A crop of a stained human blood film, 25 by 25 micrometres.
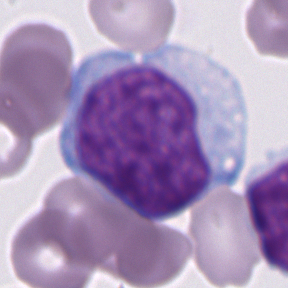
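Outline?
Roughly round, with a smooth edge.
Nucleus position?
It fills most of the cell toward the left, leaving a wider rim of cytoplasm on the right.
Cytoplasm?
Pale blue, with a small clear spot at the lower right.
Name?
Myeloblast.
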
